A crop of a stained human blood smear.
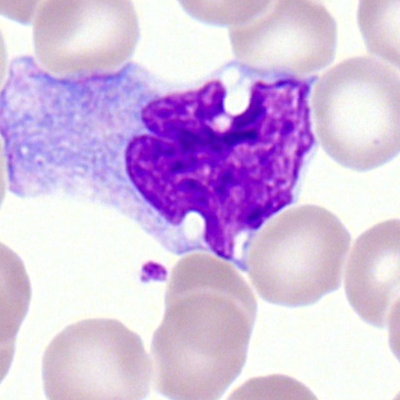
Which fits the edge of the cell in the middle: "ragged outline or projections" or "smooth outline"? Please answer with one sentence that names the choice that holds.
The cell is bounded by a rough outline.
